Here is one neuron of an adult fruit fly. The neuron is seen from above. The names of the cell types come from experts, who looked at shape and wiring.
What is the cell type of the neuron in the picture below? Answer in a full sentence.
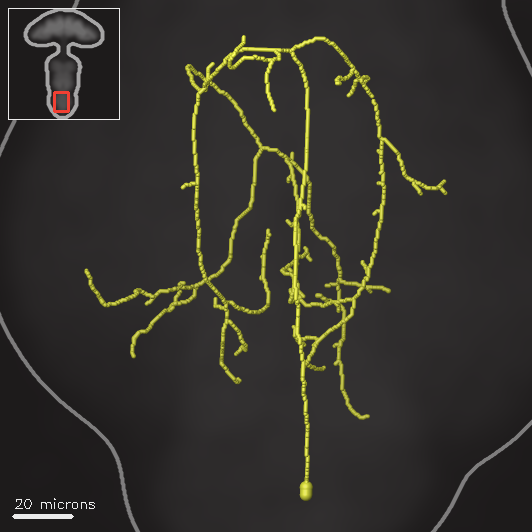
The cell type is IN12B057.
